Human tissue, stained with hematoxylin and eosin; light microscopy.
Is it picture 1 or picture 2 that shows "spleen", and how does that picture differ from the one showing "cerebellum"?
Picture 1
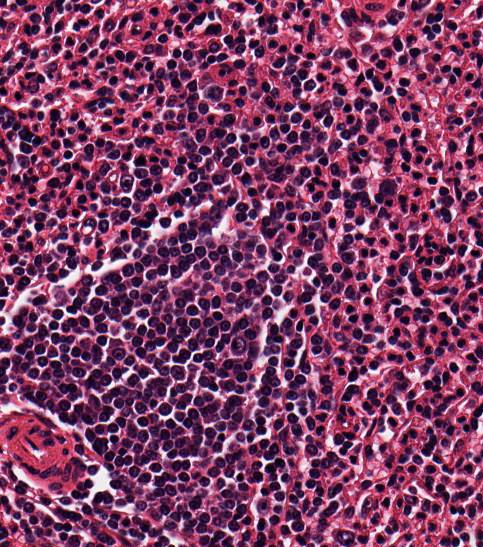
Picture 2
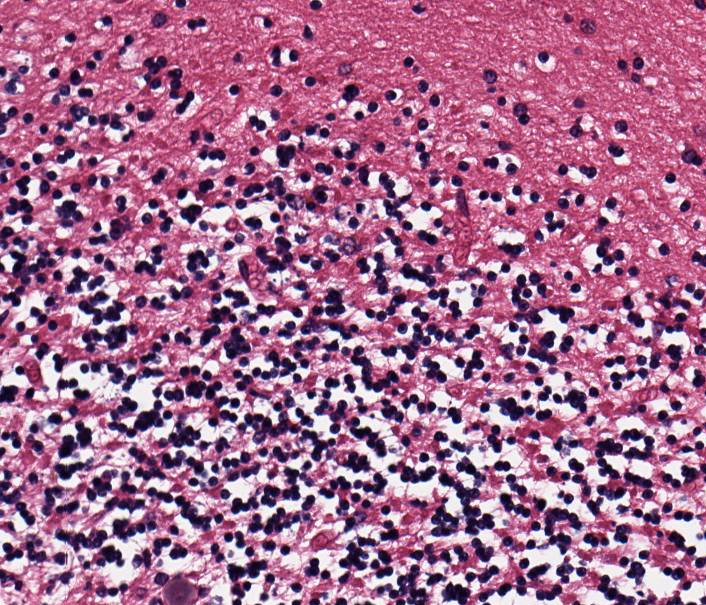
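Here, spleen is picture 1 and cerebellum is picture 2. In picture 1, densely packed cells in sheets fill the entire field, without glands or epithelium. Most are small lymphocytes with dark round nuclei and scant cytoplasm, most tightly packed and darkest in the centre and left. Picture 2 is divided into two zones: small, round, very dark-staining nuclei with almost no visible cytoplasm crowd the lower and left part, while a pale pink zone of fine fibrillary eosinophilic neuropil with only scattered single nuclei occupies the top and upper right. The border between the two zones is irregular and runs obliquely across the upper half.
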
